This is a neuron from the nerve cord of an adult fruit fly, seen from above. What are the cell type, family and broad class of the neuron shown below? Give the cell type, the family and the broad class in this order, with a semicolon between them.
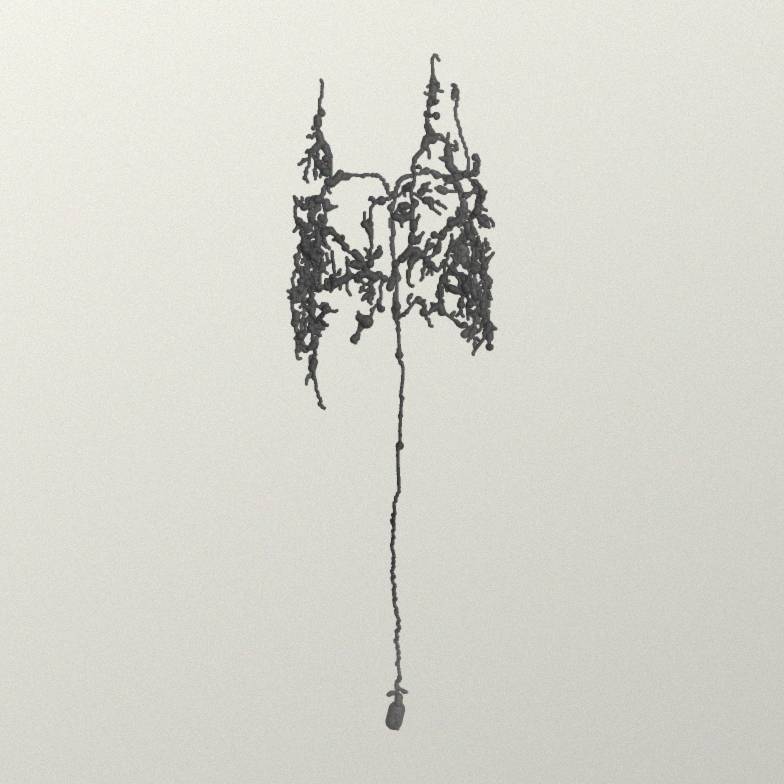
IN00A014; hemilineage 00A; nerve-cord intrinsic neuron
